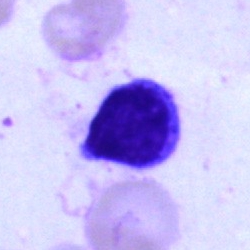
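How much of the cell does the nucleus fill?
Nearly the whole cell.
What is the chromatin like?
Dense, staining dark purple throughout.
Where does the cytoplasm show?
A thin deep-blue rim, mainly along the right edge.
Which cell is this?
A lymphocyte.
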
